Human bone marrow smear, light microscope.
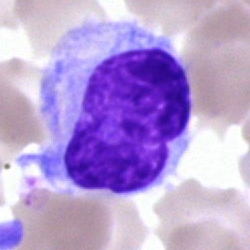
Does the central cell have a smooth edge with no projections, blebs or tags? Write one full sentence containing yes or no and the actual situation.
No, the cell's outline is ragged or frayed, or carries projections, blebs or tags.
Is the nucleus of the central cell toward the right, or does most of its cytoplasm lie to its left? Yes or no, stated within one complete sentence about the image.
Yes, this cell carries its nucleus toward the right side.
